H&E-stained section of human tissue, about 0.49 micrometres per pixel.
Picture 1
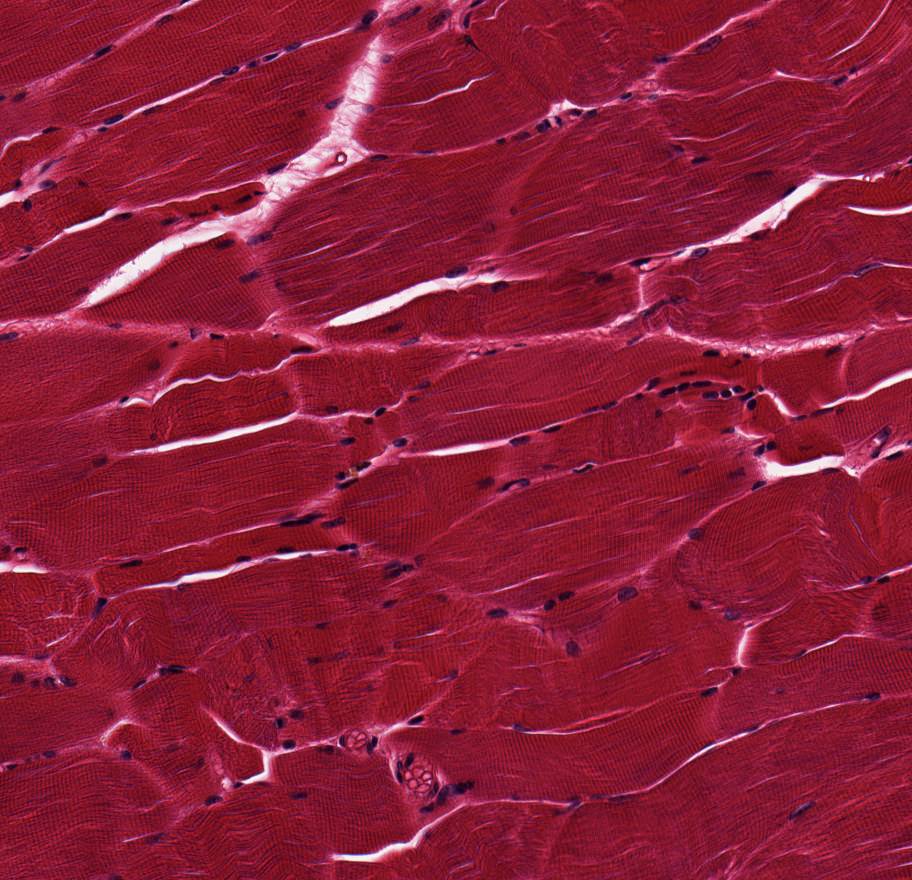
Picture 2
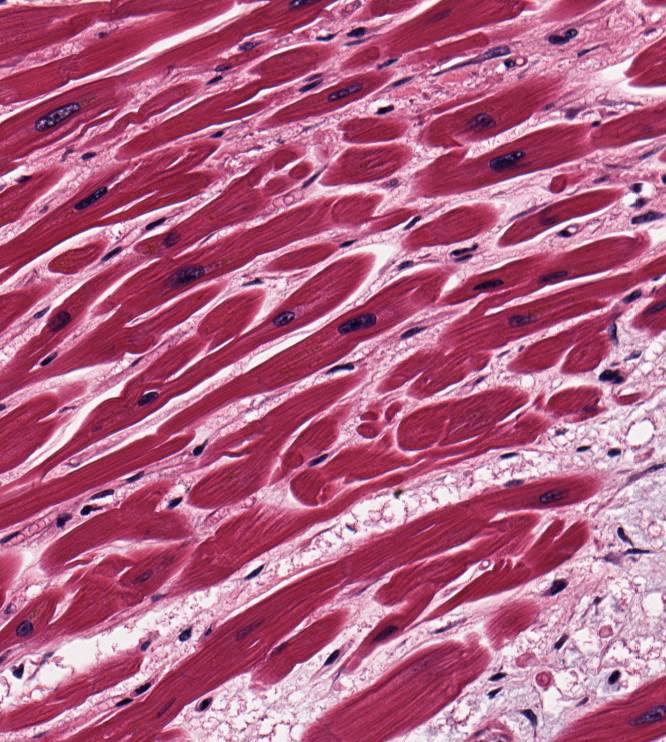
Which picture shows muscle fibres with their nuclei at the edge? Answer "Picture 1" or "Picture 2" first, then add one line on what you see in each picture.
Picture 1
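Picture 1: The nuclei are dark, flattened and elongated and lie at the edges of the fibres.
Picture 2: The muscle fibre nuclei lie centrally within the fibres.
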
